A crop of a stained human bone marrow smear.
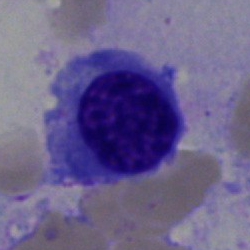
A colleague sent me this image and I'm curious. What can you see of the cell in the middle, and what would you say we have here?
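Irregular outline, small bumps along the edge. Nucleus placed toward the right side. Cytoplasmic rim wider on the left than on the right. No granules in the cytoplasm. Erythroblast.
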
